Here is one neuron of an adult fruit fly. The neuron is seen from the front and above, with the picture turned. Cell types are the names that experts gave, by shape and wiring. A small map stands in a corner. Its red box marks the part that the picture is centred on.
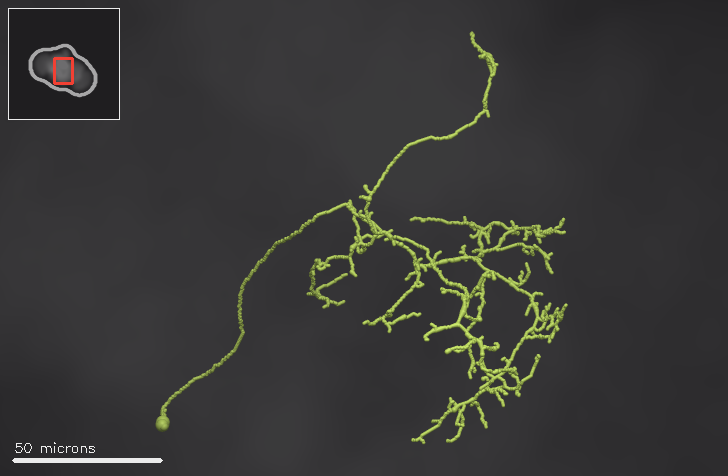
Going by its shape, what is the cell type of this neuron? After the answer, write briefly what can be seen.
The cell type is IN06B071. This is a nerve-cord intrinsic neuron. Its cell body lies at the lower left of the picture. From top to bottom in the picture it spans about 140 microns. The picture shows dozens of branch ends.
